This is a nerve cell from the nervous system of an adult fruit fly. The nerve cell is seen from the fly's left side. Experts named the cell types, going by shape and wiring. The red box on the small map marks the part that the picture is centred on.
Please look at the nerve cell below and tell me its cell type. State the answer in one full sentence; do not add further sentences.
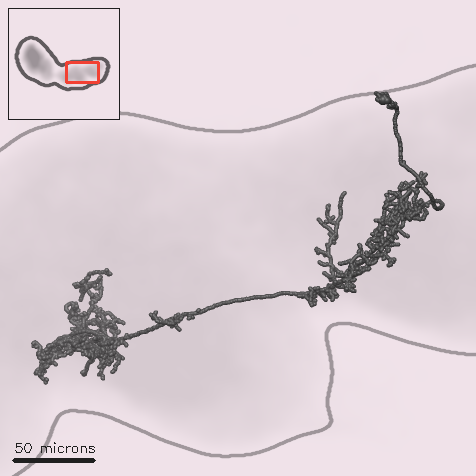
This particular nerve cell has the cell type INXXX201.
